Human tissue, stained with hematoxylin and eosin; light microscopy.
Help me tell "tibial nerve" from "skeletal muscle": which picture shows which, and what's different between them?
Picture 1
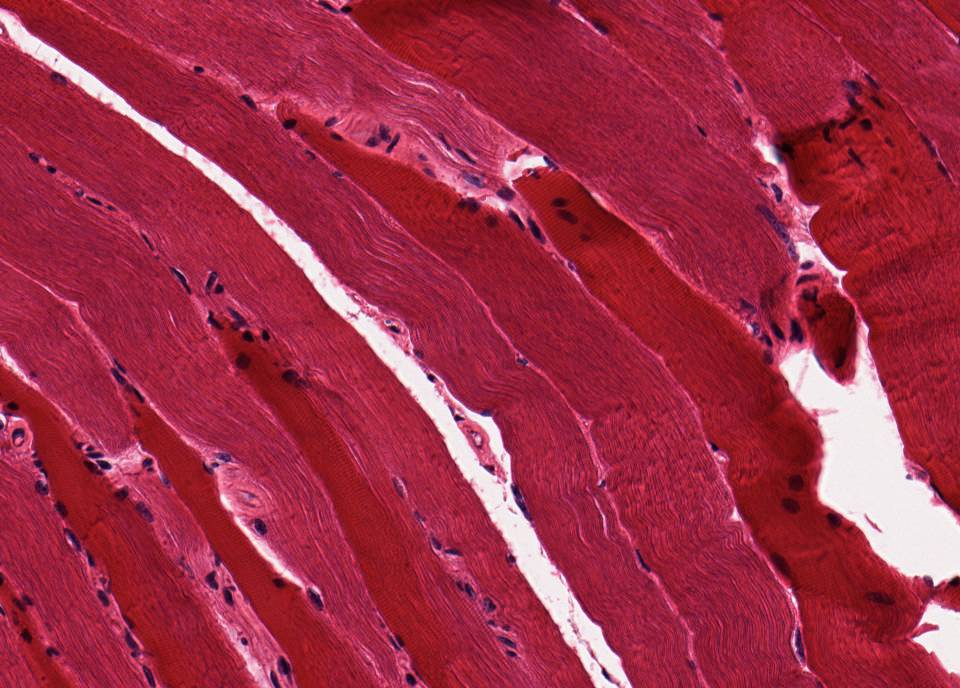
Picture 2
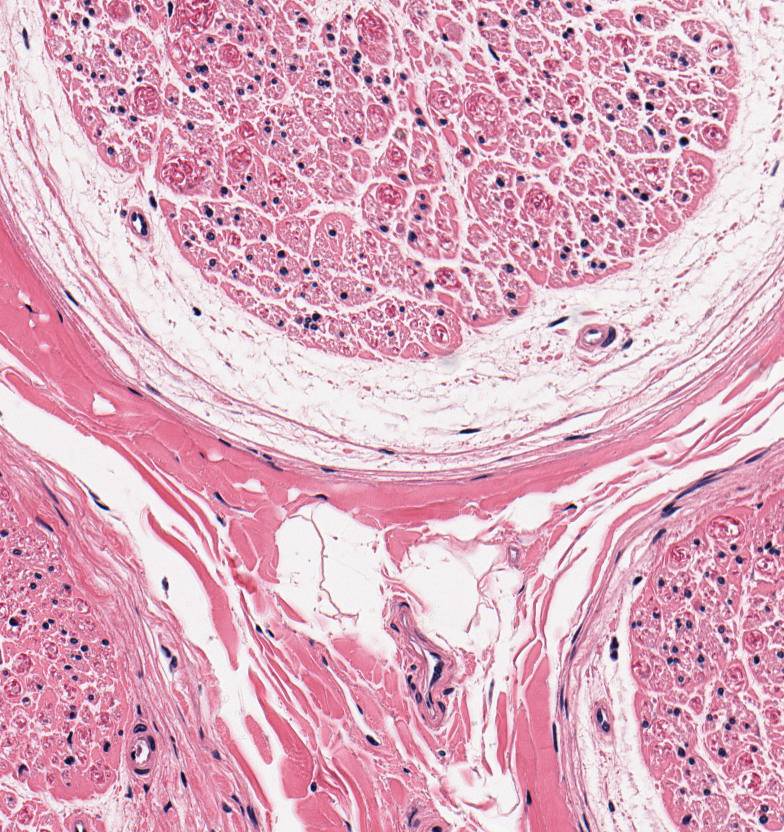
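That's skeletal muscle in the first picture and tibial nerve in the second. In picture 1 you can make out fine transverse cross-striations, the fibres run side by side without branching or joining, and their dark, elongated nuclei sit at the edges, not the centres. Between fibres there are only thin connective tissue strands with small spindle-shaped nuclei. Picture 2 holds three rounded bundles cut across: a big one over the upper half and partial ones in the lower left and lower right corners. Each is packed with small round pink profiles seen end-on as fibres in cross-section, with small, dark, round to oval nuclei scattered evenly among them. The upper bundle is wrapped in a broad, pale, loosely textured layer of thin concentric sheets.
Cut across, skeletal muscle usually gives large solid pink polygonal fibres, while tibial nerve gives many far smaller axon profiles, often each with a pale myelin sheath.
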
